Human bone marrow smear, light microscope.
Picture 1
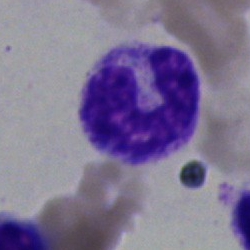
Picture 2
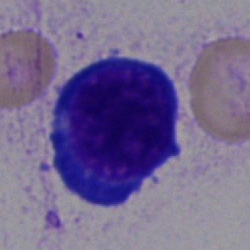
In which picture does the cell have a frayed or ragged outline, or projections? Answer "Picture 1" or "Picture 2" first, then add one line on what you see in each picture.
Picture 2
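Picture 1: The cell has a round, smooth outline.
Picture 2: Small blunt bulges stick out from the right edge of the cell.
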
